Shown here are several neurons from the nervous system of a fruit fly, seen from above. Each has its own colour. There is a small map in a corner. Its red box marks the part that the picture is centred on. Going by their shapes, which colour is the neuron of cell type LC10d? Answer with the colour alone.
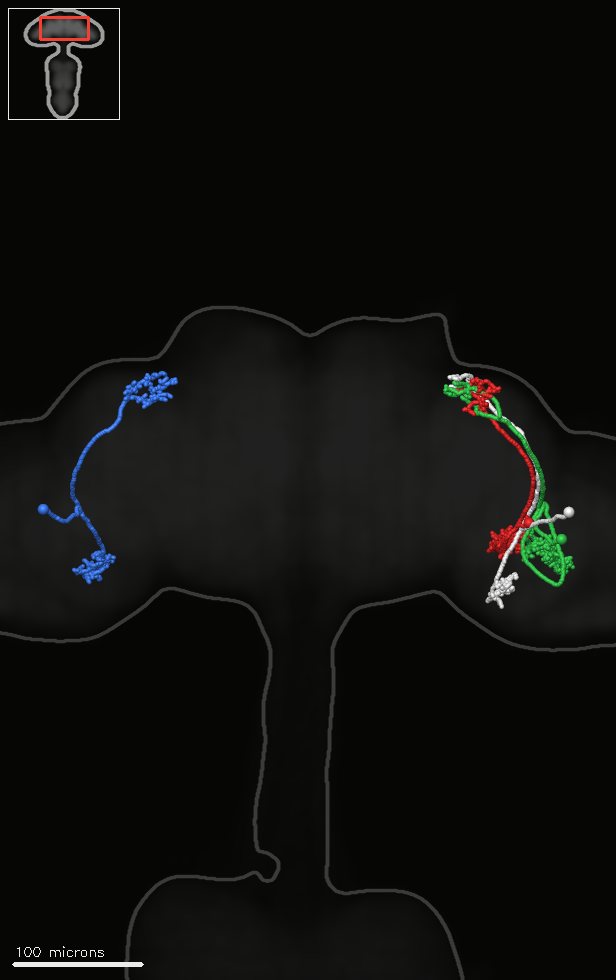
blue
